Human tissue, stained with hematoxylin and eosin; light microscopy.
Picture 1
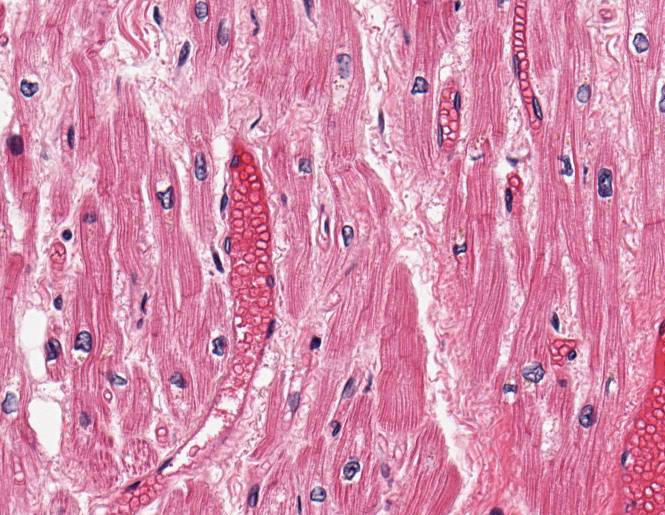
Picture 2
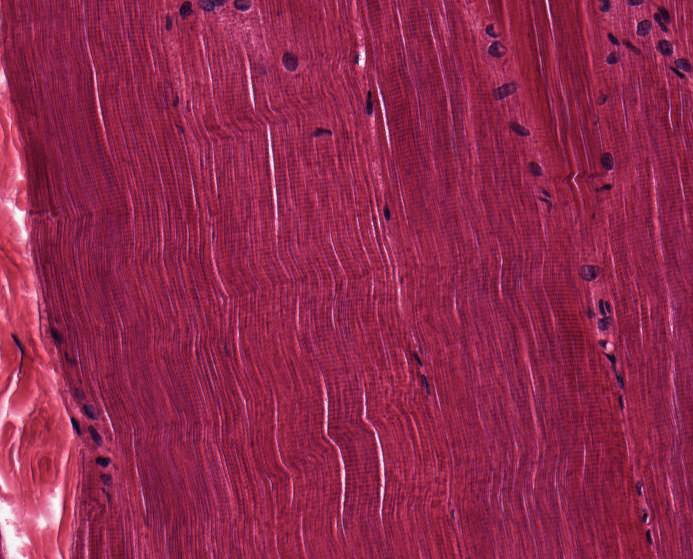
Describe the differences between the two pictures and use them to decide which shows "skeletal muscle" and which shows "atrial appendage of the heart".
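Atrial appendage of the heart in picture 1, skeletal muscle in picture 2. Picture 1: elongated pink fibres run roughly top to bottom across the field, branching and joining neighbours, with fine lengthwise fibrillar lines in the cytoplasm. Nuclei oval, dark purple, central.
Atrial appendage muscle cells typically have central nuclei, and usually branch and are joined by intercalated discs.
Picture 2: long, parallel striated fibres top to bottom, fine cross-striations at right angles to their length, deep pink-red cytoplasm. Nuclei dark purple, flattened, elongated, at fibre edges rather than central.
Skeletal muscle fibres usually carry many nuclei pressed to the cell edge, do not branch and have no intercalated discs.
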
